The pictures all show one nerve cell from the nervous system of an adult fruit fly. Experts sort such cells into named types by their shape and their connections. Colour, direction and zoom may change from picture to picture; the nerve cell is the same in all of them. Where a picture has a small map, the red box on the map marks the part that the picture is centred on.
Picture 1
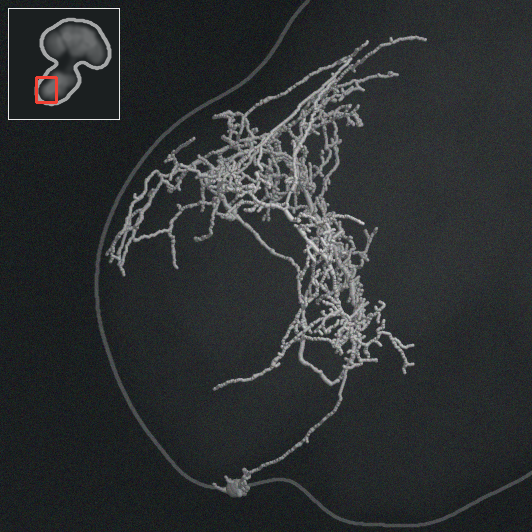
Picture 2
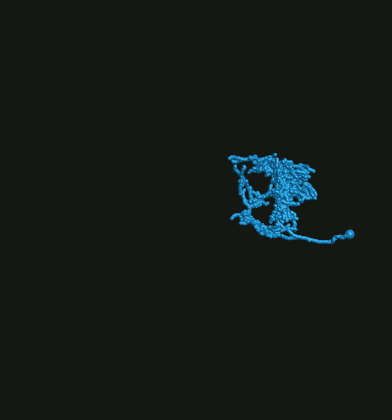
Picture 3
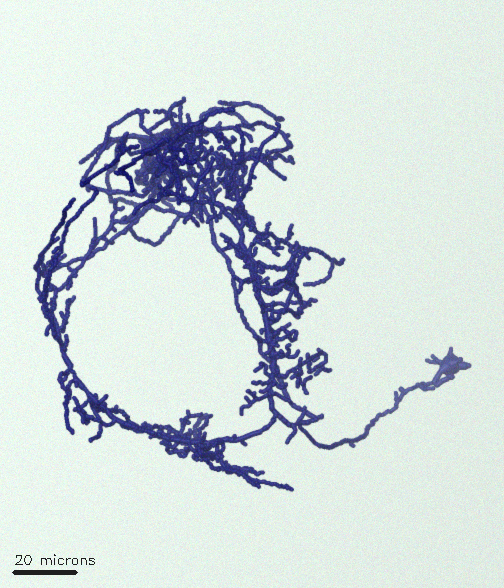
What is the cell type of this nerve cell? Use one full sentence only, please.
It is IN04B007 that names the cell type of this nerve cell.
